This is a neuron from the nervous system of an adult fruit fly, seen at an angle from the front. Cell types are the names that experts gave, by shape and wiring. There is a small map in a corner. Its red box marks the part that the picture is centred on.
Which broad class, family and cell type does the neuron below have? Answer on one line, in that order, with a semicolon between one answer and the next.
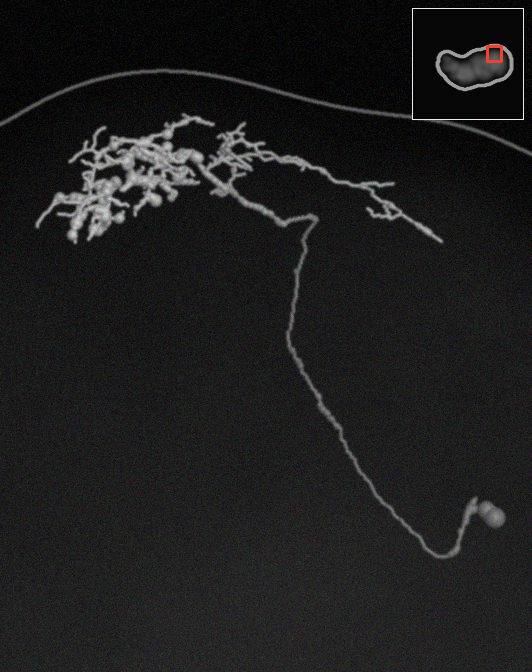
central-brain intrinsic neuron; hemilineage SLPpl3; CB1178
